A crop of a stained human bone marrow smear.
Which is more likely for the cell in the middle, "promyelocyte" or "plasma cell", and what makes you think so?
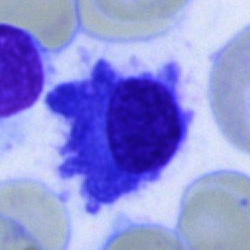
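It's a plasma cell. What settles it here is the chromatin, which stains dark purple and looks dense.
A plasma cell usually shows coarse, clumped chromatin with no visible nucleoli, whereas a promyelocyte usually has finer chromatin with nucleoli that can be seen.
Beyond that, the cytoplasm is deep blue and sits mostly to the left of the nucleus, and the outline is irregular, with many short projections along the edge.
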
